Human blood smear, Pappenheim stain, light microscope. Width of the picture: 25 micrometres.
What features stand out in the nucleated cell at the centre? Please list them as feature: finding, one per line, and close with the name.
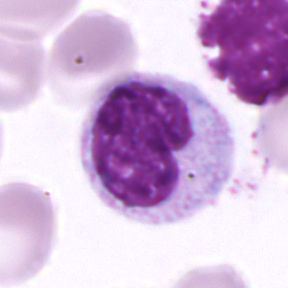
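Size: about 13 micrometres across
Nucleus: about 11 by 9 micrometres, toward the left side of the cell
Nuclear share: about 50% of the cell's area
Chromatin: coarse and patchy, lighter areas between darker clumps
Cytoplasm: pale greyish blue
Granules: fine, pink-violet, scattered through the cytoplasm
Name: metamyelocyte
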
